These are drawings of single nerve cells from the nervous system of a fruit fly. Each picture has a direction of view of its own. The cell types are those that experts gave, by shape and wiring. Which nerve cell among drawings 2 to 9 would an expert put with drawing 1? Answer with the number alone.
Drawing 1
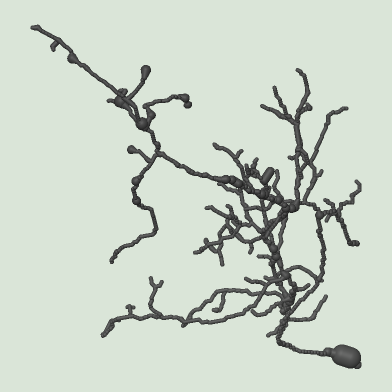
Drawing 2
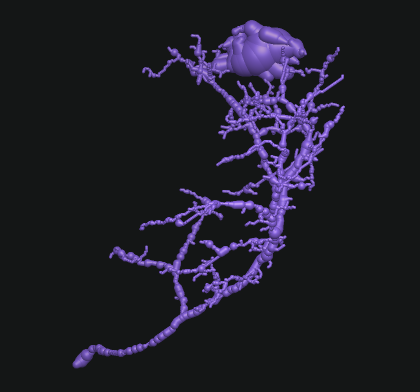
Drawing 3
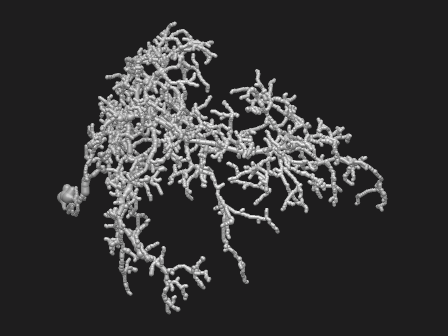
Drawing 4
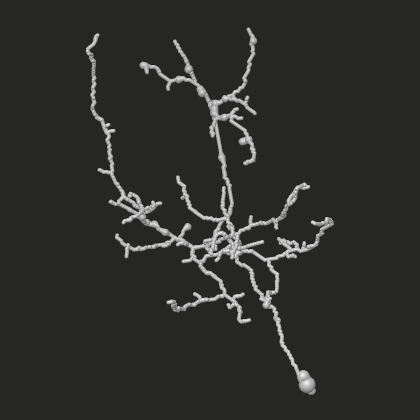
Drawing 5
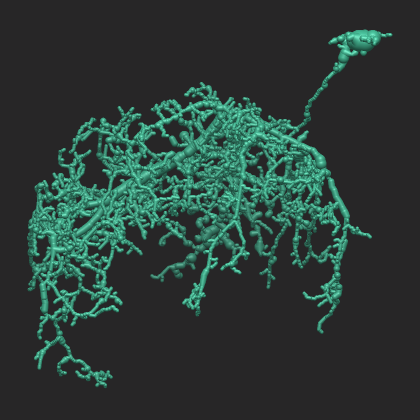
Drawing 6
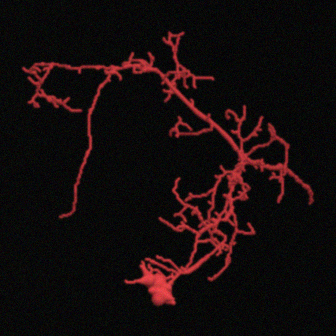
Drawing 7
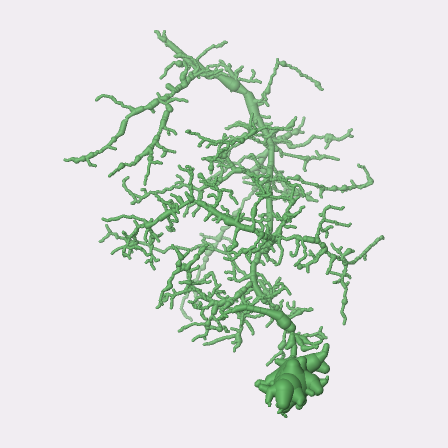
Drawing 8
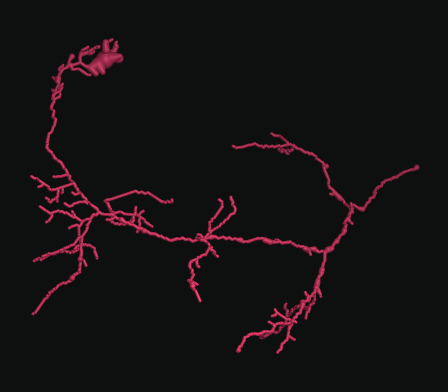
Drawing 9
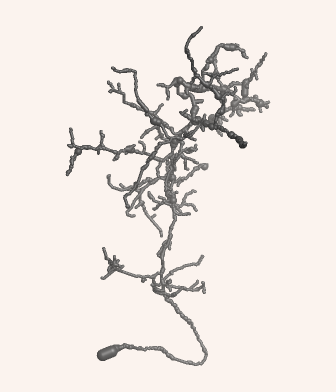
4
